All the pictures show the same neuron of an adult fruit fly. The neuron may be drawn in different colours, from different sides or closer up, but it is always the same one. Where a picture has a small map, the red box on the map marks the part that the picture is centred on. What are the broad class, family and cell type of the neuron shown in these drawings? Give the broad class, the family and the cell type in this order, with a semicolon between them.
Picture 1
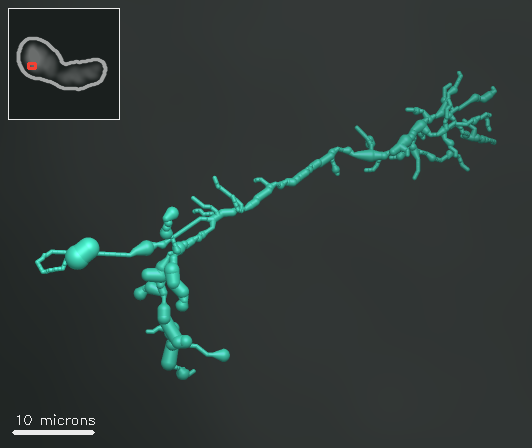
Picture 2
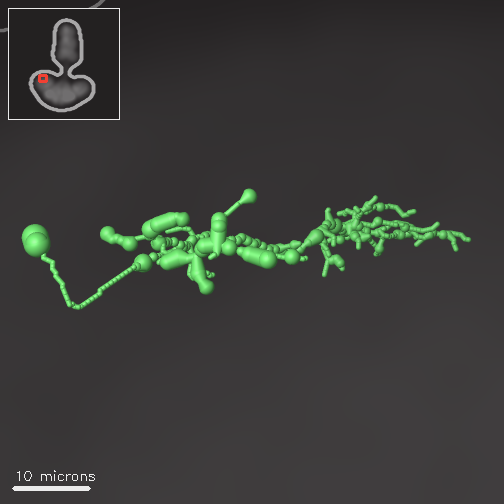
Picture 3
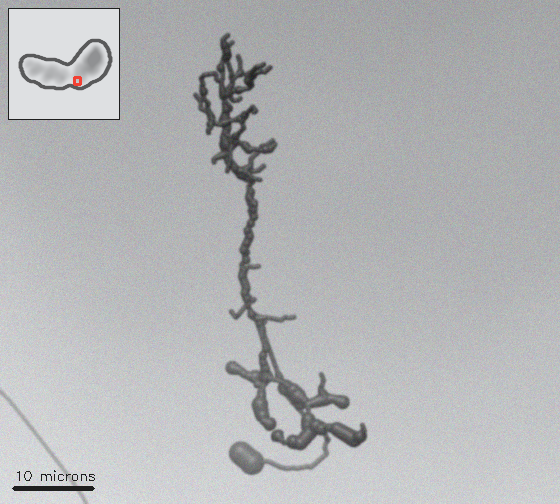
optic-lobe intrinsic neuron; Mi; Mi13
